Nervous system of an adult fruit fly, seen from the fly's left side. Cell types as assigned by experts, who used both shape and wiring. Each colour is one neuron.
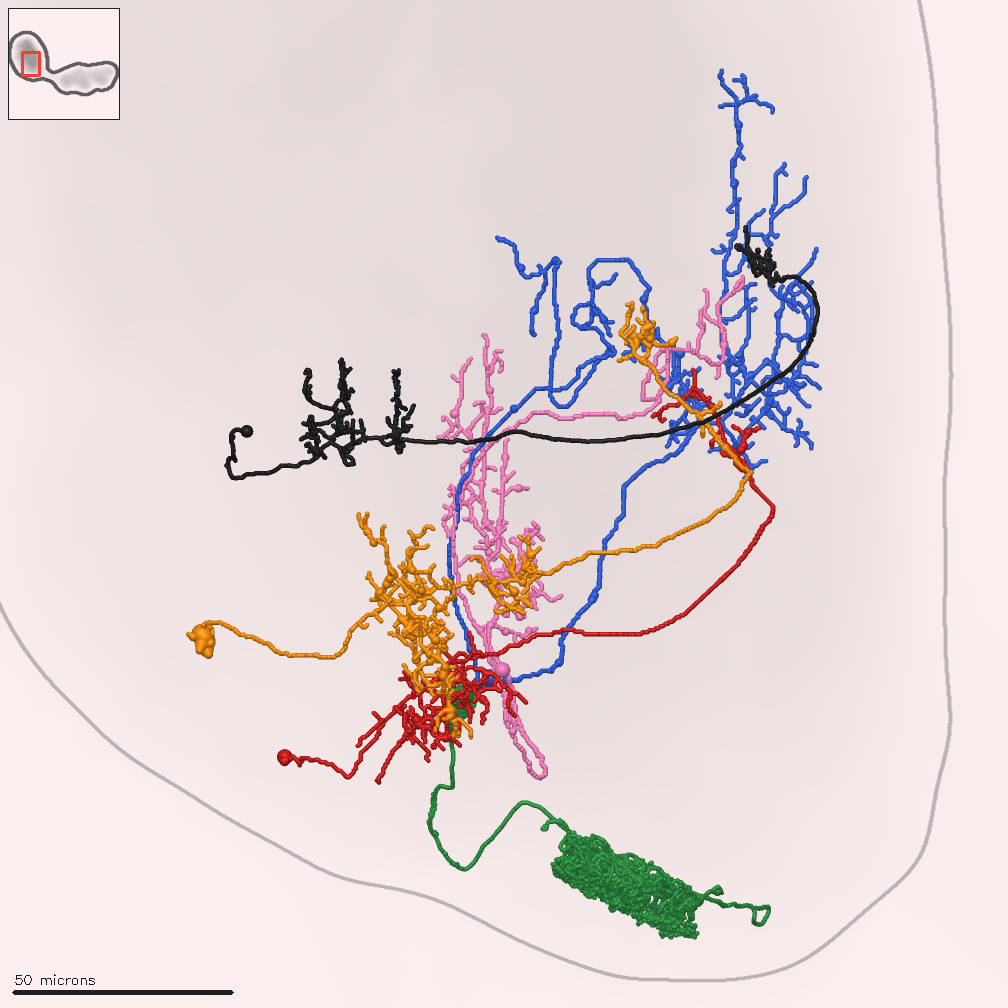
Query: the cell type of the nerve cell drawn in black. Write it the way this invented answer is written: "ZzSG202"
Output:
"Tm39"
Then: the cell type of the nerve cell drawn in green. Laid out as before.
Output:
"Dm4"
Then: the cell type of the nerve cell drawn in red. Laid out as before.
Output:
"Tm37"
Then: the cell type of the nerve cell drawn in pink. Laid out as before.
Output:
"MeLo4"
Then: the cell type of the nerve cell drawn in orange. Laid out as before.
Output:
"Tm16"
